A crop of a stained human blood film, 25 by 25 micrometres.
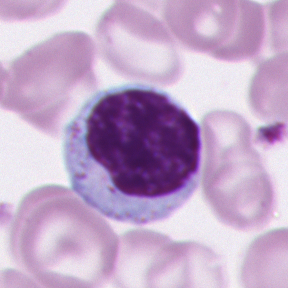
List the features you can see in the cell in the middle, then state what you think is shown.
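Round cell, smooth outline. Nucleus a single rounded mass, unlobed; chromatin dark purple, coarsely clumped. A few fine reddish-purple granules scattered in the cytoplasm. Cell: large granular lymphocyte.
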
